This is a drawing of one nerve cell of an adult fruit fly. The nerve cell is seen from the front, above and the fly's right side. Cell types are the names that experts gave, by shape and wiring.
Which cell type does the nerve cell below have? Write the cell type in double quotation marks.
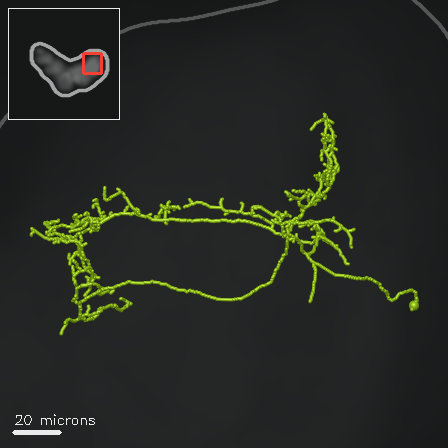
"CL085_a"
